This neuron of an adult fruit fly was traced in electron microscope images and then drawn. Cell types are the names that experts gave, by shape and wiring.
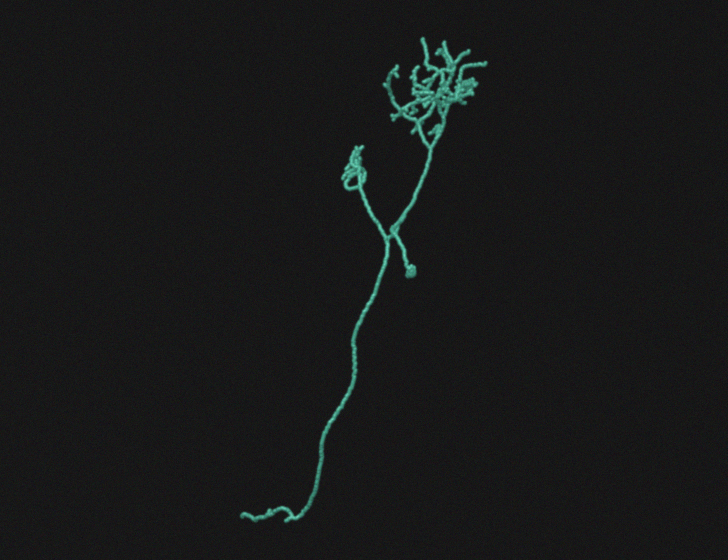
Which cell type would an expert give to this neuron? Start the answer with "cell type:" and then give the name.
cell type: CB3608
